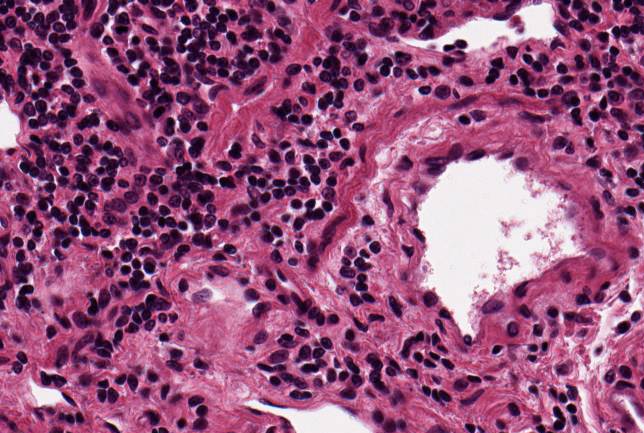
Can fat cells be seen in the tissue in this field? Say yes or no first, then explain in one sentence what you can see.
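No. No fat cells are seen anywhere in the field.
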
